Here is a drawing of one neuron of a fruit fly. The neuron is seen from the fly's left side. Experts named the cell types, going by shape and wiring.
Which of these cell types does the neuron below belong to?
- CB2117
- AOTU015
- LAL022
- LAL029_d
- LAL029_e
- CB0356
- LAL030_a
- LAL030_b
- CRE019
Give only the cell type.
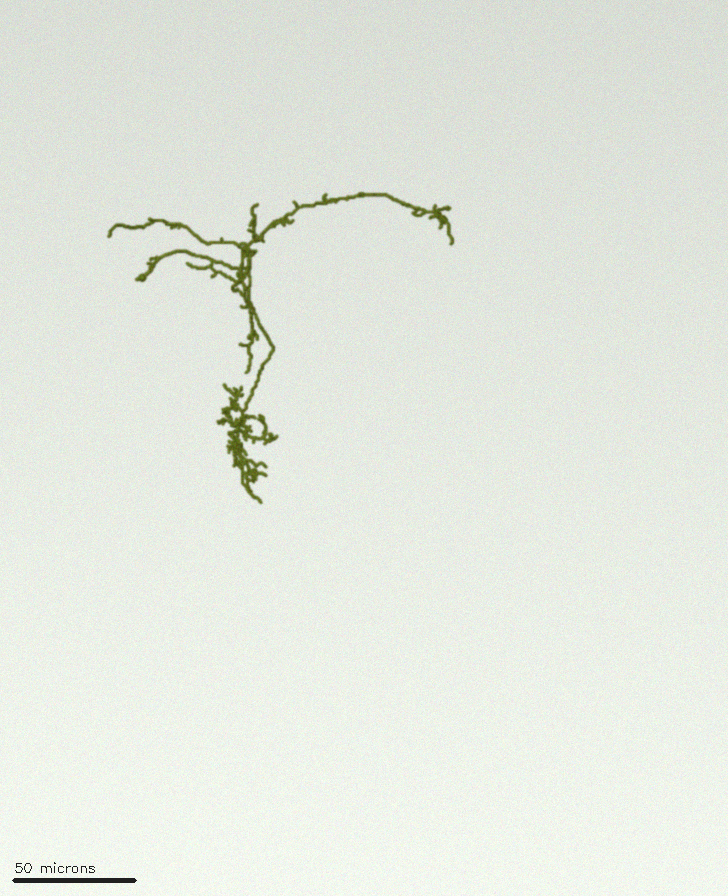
CB2117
